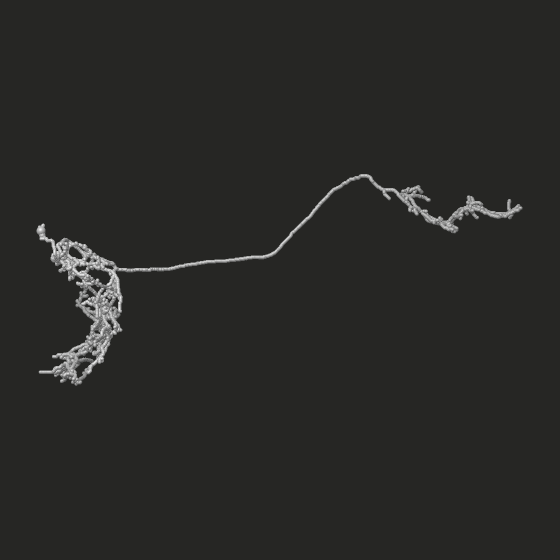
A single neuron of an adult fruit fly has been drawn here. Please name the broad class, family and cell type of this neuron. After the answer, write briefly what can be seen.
This is an ascending neuron. Its family is hemilineage 19A. It is of cell type AN19A019. The cell body is on the left of the picture. In this view it is wider than it is tall.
